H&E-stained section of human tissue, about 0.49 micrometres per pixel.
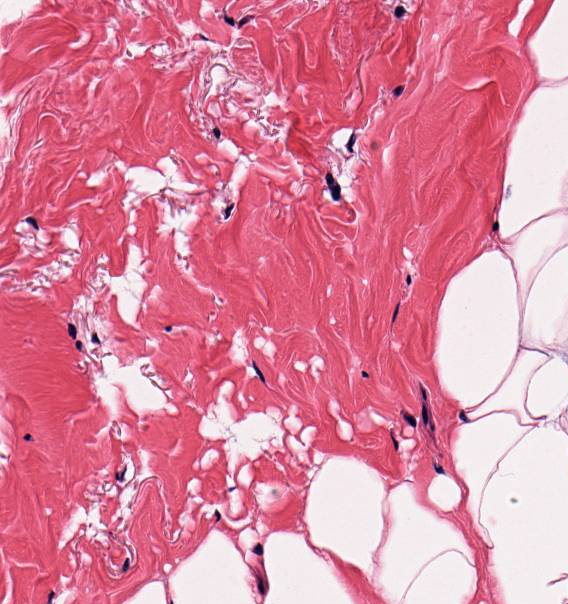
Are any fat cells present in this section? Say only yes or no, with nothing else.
Yes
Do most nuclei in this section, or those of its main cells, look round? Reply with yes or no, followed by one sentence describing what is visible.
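No. Sparse small dark elongated nuclei lie scattered singly between the collagen bundles.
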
